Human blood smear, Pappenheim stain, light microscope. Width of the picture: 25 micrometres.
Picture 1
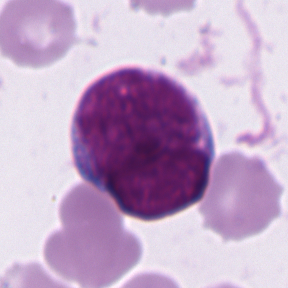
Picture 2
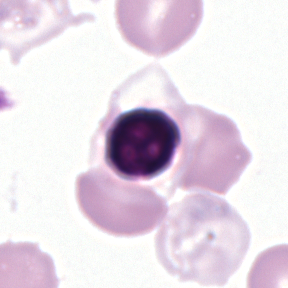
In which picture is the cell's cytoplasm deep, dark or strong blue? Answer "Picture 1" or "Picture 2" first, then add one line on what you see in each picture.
Picture 1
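Picture 1: The rim of cytoplasm is blue.
Picture 2: The cytoplasm is pale pinkish rather than blue.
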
